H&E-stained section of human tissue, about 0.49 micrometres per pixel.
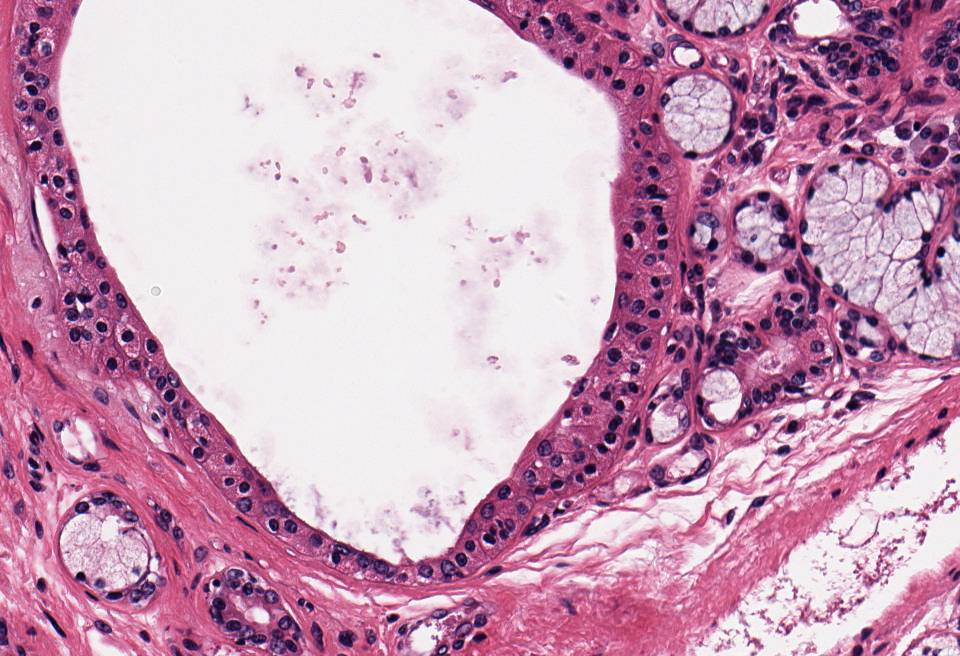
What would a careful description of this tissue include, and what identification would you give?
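A single large dilated duct occupies most of the upper left and centre; its lumen is largely empty except for faint purple flocculent material. Lining: stratified epithelium, about two to three cells thick. Mucous acini with pale grey, finely bubbly cytoplasm cluster right of the duct and lie singly at lower left. Mucous cell nuclei small, dark, pressed to the outer edge of each acinus. Minor salivary gland.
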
